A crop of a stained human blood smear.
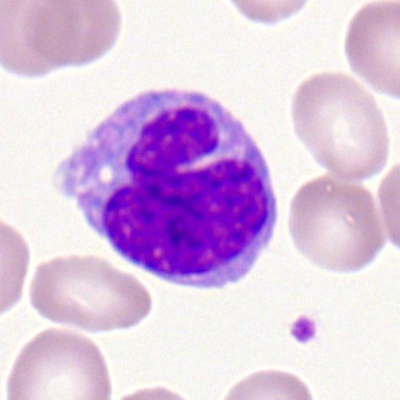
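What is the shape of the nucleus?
It is deeply indented by a cleft entering from the upper right.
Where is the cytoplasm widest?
On the left side of the nucleus, where the pale bluish-lilac cytoplasm also holds one small clear vacuole.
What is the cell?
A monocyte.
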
